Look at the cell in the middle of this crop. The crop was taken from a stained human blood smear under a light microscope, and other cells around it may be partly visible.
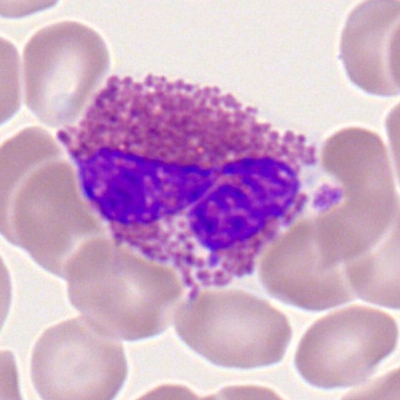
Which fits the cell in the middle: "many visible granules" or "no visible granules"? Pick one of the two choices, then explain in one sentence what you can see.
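Many visible granules. The cytoplasm is densely packed with coarse round granules of even size.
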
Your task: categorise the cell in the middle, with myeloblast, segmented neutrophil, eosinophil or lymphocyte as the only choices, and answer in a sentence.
Classified as an eosinophil is the cell in the middle of this crop.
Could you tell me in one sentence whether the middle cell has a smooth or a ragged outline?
This cell has an uneven outline, either ragged or bearing projections.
